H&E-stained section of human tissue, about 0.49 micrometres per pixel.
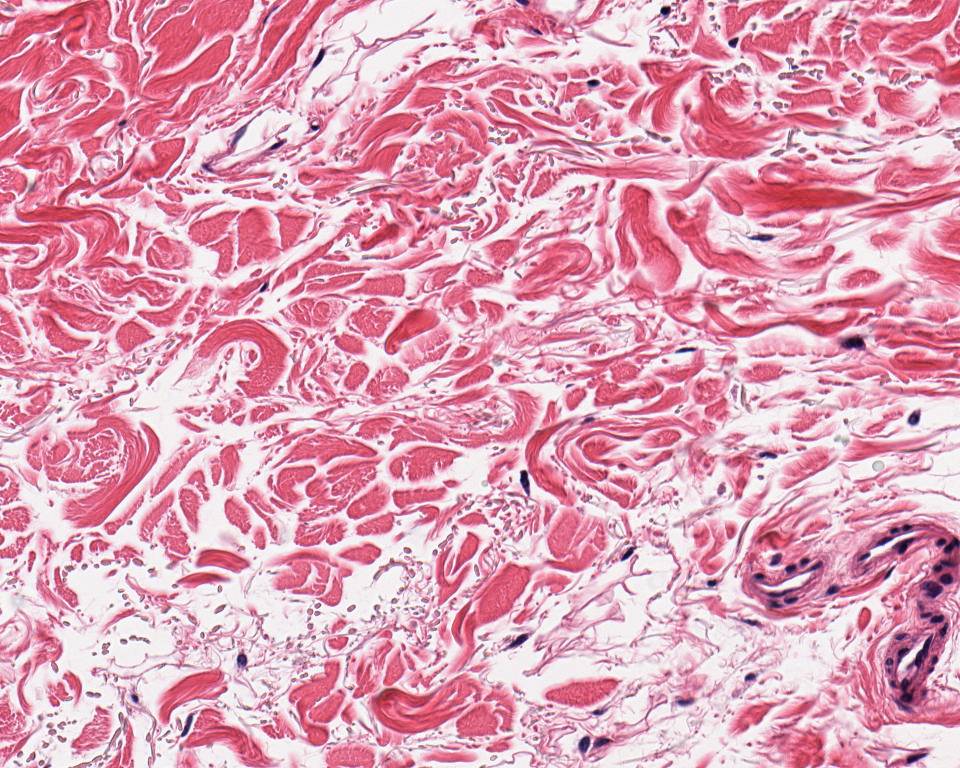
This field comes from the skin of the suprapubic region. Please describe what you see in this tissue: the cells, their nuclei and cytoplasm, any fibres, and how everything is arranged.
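Thick, deeply eosinophilic collagen bundles occupy nearly the entire field, running in many directions. They are cut transversely, obliquely and longitudinally, and many of the longitudinal profiles are curved or wavy. Nuclei are sparse: a few small, dark, elongated profiles lie between the bundles. In the lower centre and lower left, a looser zone of fine, pale, wispy fibres lies between the thick bundles.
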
